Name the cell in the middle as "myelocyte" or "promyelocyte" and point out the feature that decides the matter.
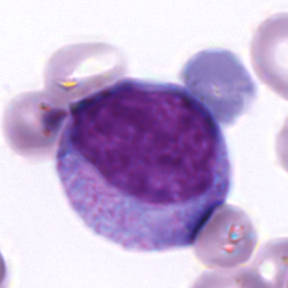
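Promyelocyte, not myelocyte. What decides it is the cytoplasm: a pale blue-violet background with many fine reddish-purple granules scattered through it.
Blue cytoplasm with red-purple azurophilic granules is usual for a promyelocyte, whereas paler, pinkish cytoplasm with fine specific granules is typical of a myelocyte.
Beyond that, the nucleus lies toward the upper part of the cell, with most of the cytoplasm below, and the chromatin is finely stippled and fairly evenly spread, without coarse dark clumps.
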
